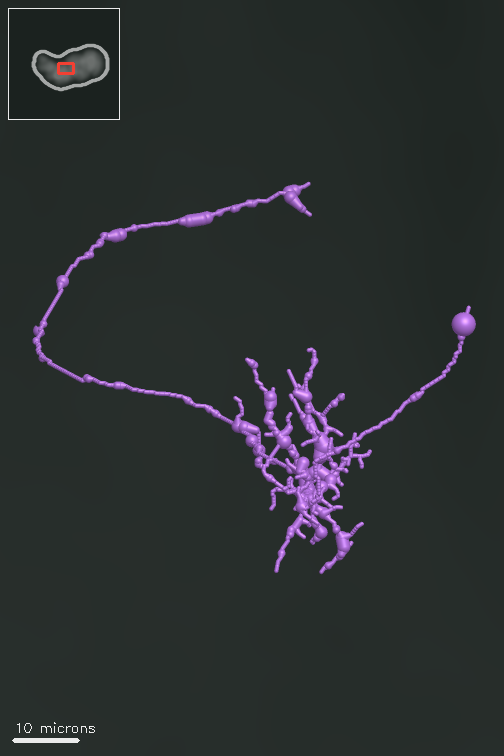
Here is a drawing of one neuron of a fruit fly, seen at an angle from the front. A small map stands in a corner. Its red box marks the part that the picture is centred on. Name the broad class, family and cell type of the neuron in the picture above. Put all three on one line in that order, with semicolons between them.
optic-lobe intrinsic neuron; TmY; TmY3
